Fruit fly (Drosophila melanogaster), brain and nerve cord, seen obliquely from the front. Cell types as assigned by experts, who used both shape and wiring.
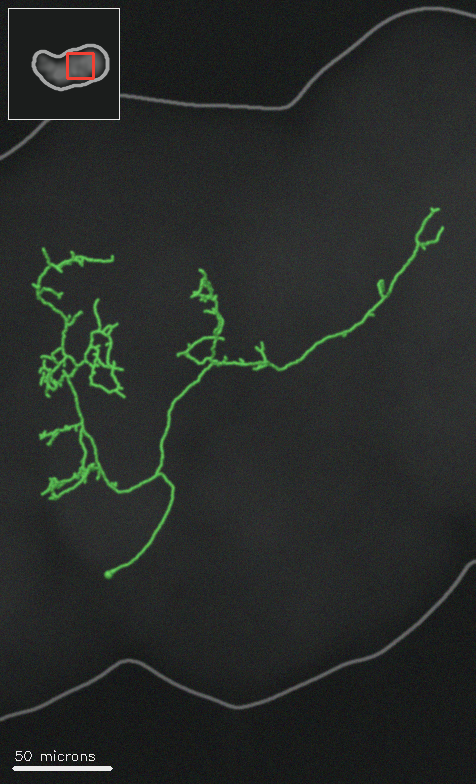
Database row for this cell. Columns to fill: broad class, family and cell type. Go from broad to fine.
central-brain intrinsic neuron; hemilineage LALa1_anterior; AVLP256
